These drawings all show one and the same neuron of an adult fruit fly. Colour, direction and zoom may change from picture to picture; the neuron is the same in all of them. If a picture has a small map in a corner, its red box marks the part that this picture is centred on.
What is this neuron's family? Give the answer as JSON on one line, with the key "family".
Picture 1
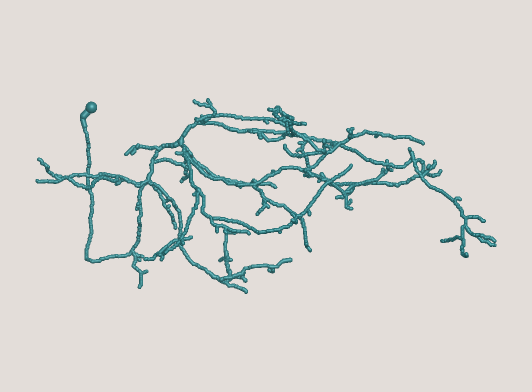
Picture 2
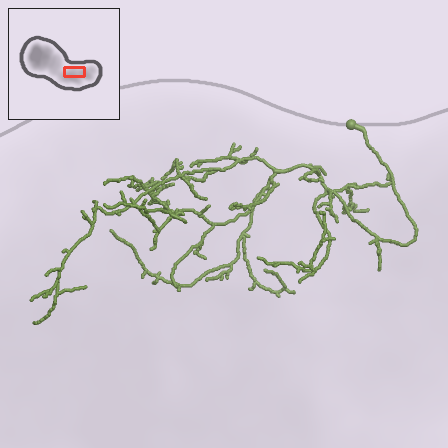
{"family": "hemilineage 11B"}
